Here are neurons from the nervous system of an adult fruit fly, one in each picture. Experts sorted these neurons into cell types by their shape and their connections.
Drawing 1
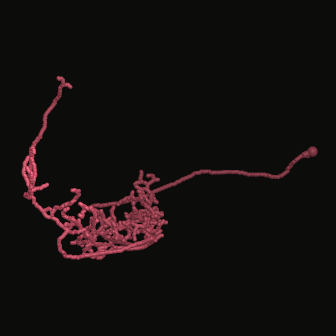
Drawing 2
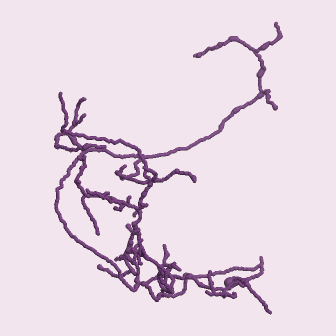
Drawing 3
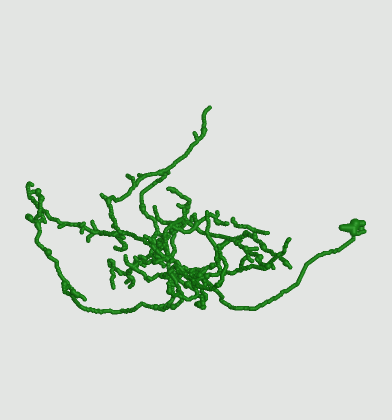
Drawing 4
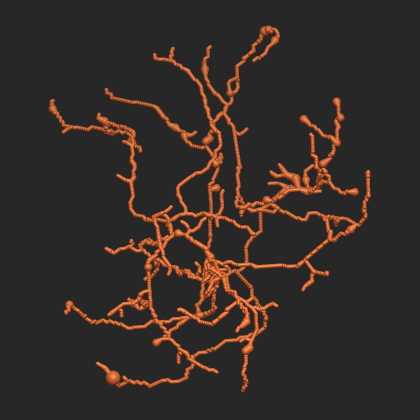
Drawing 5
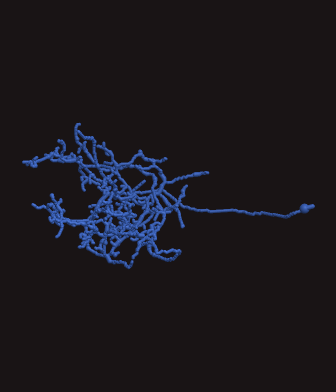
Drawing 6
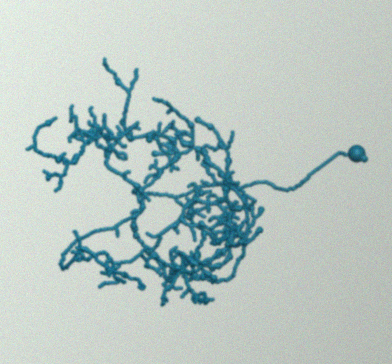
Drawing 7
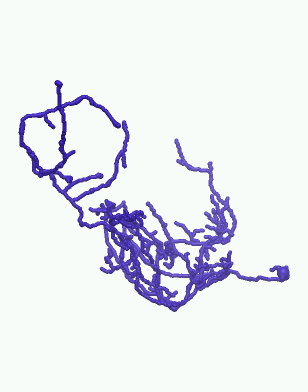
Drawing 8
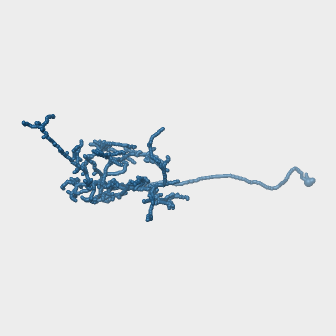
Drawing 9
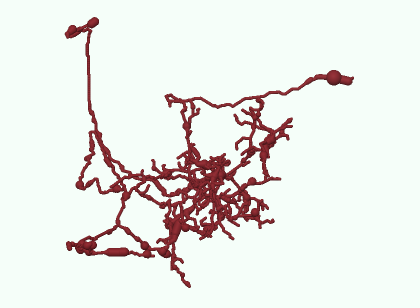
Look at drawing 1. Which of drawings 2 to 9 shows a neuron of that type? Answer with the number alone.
7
